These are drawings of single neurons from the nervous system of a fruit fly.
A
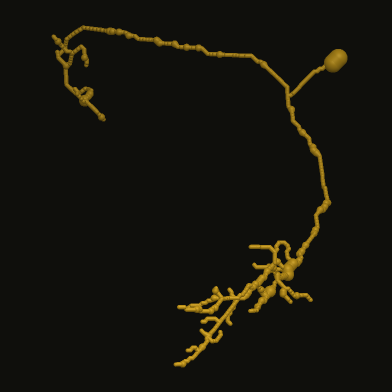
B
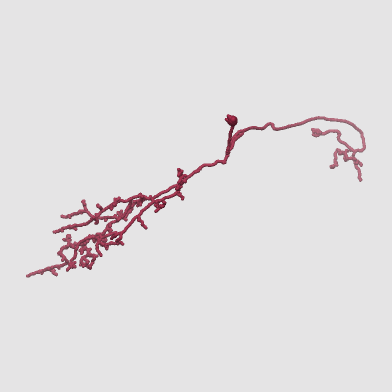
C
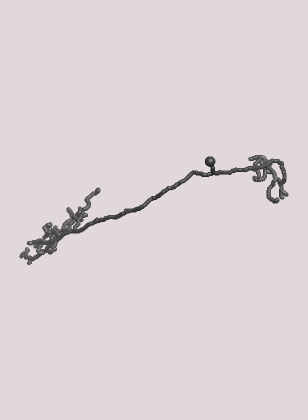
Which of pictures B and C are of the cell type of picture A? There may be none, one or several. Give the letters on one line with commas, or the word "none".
B, C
